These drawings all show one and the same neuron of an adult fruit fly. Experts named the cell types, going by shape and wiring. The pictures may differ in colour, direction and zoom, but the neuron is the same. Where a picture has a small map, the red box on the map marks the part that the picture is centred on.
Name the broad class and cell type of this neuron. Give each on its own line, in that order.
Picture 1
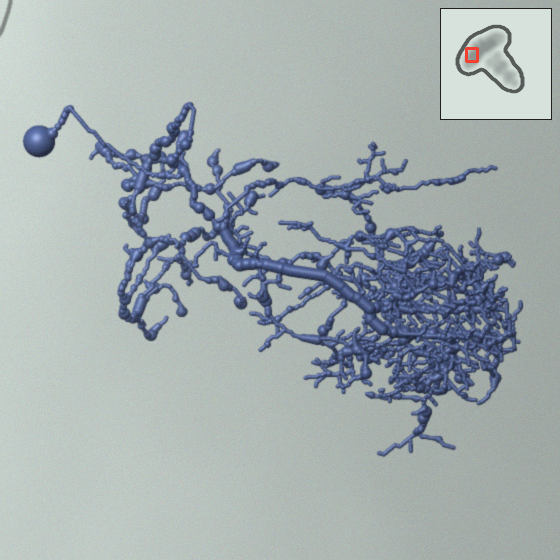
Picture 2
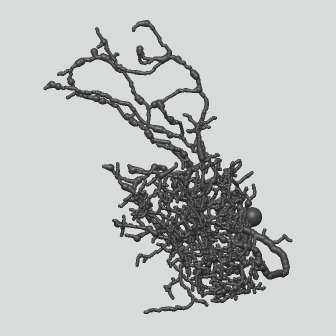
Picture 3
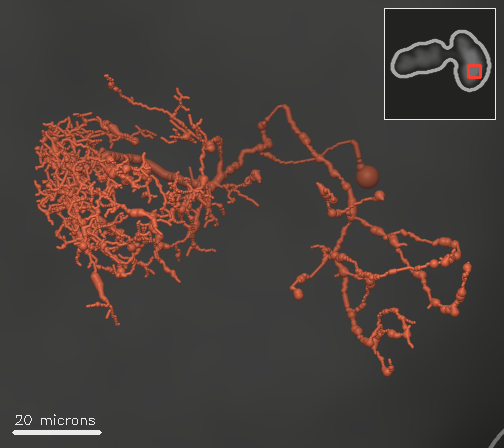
central-brain intrinsic neuron
PVLP085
